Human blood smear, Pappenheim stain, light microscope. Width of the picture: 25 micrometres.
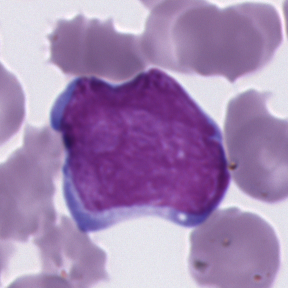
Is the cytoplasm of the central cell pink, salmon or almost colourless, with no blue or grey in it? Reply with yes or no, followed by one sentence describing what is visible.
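No. The cytoplasm is blue.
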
